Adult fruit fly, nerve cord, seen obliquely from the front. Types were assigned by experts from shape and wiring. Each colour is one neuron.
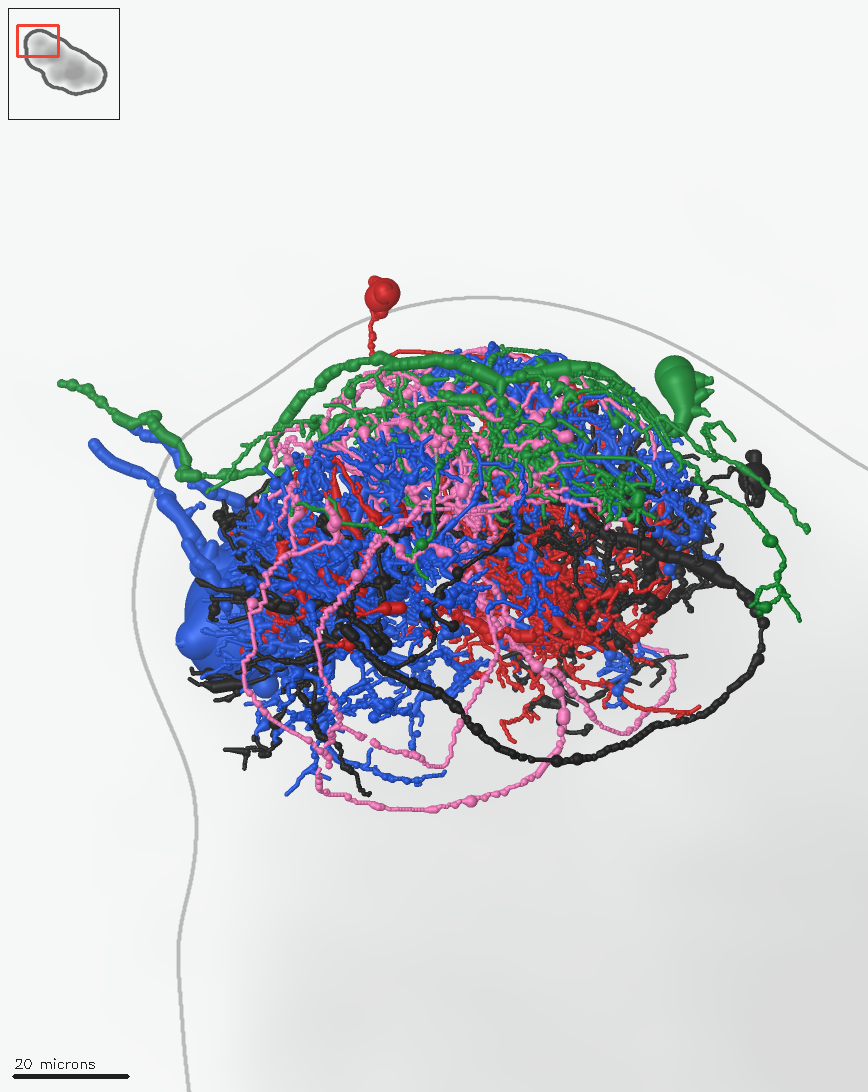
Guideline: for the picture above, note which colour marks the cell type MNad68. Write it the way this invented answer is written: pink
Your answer: blue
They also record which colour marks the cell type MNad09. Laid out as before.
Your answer: green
